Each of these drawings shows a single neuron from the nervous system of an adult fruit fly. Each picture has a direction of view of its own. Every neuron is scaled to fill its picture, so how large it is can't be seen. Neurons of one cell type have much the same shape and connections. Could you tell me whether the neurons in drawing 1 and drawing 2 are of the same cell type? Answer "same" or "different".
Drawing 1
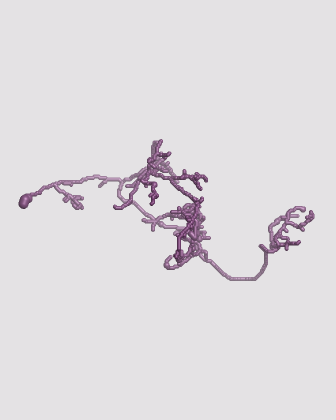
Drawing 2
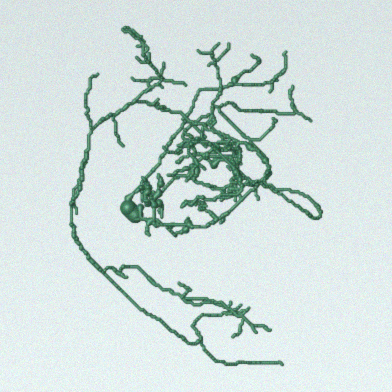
same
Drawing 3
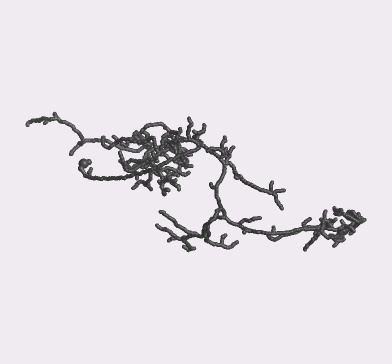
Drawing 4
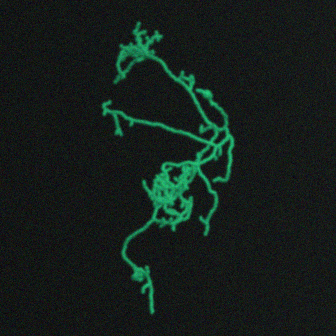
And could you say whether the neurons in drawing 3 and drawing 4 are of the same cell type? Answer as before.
same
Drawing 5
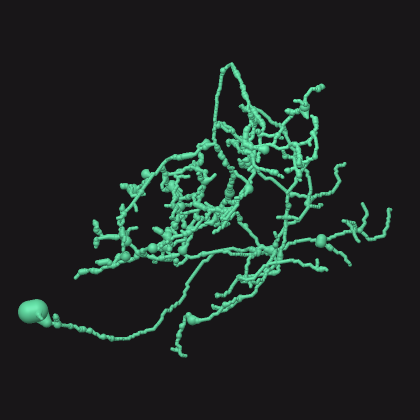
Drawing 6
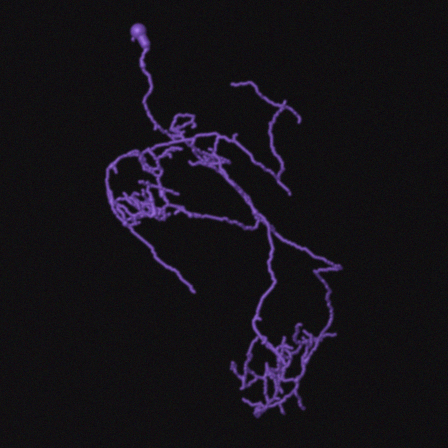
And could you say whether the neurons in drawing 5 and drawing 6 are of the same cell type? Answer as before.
different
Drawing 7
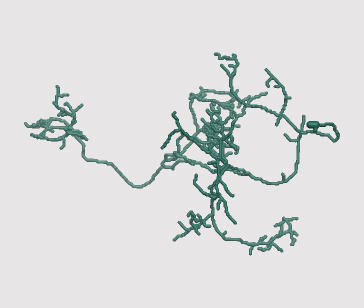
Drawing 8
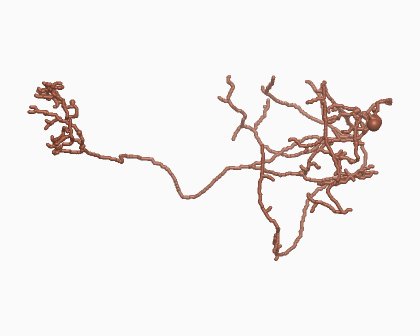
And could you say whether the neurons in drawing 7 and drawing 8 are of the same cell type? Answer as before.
different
